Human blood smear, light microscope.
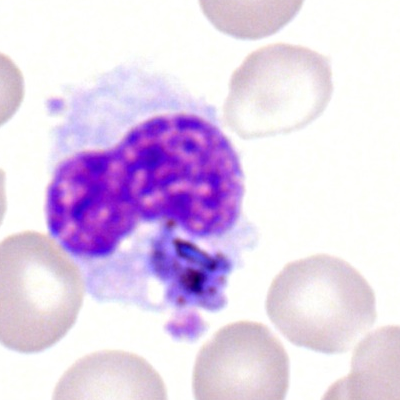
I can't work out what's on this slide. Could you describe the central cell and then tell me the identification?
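Coarsely clumped dark purple chromatin masses are separated by paler pinkish gaps. Plentiful pale greyish blue cytoplasm holds a dark blue elongated inclusion below the nucleus on the right. The outline is irregular and ragged, most of all at the upper left. It is a monocyte.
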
